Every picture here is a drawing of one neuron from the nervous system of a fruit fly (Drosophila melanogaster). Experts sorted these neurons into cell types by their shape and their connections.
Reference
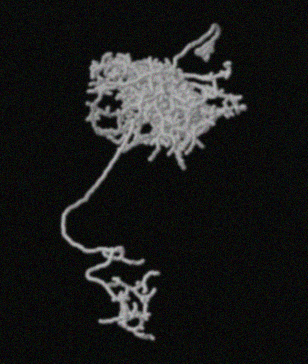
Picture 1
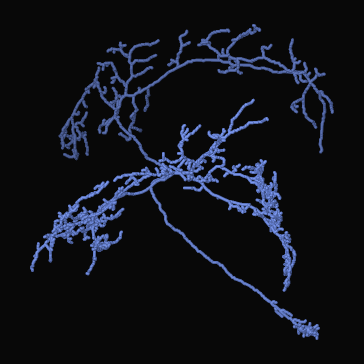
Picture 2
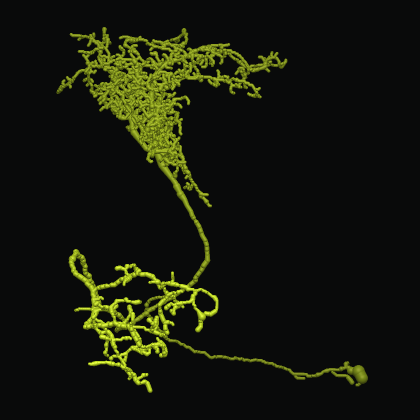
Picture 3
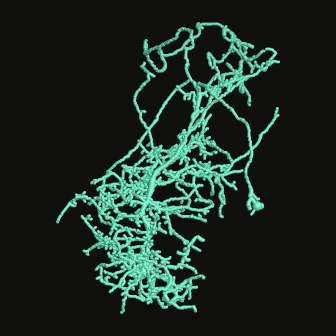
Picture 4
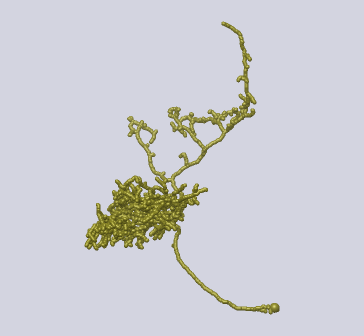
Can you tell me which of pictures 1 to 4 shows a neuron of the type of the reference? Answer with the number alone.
3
